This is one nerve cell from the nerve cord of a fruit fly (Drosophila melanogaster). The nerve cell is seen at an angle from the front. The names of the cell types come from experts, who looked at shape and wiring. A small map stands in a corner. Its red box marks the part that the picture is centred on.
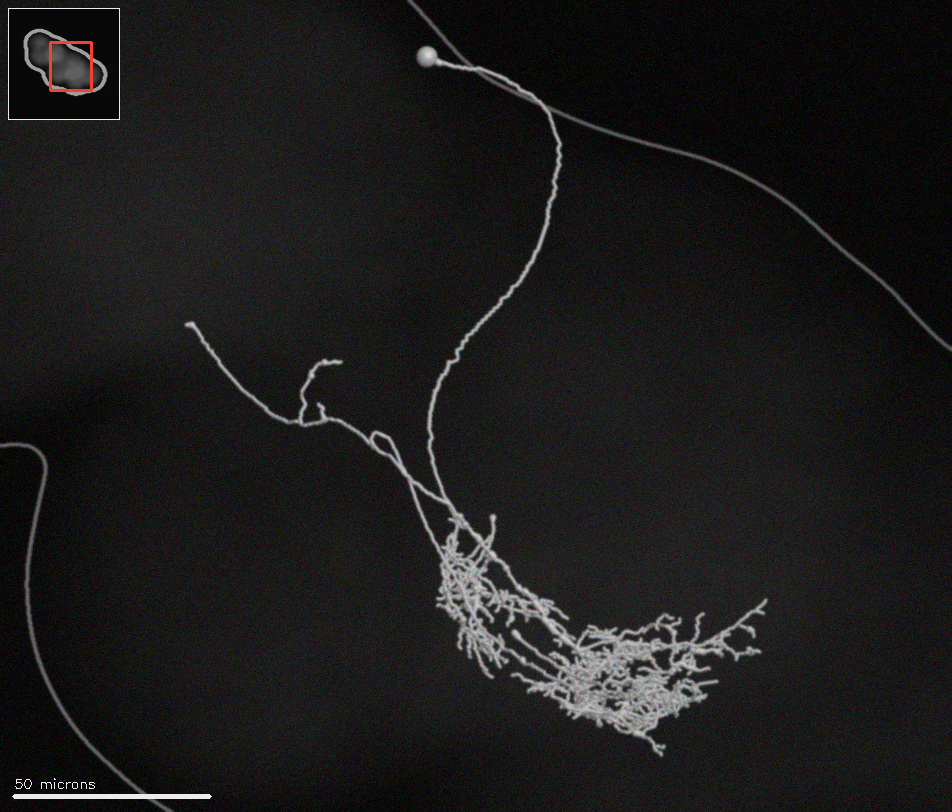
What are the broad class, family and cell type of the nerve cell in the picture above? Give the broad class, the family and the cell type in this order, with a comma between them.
nerve-cord intrinsic neuron, hemilineage 23B, IN23B073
